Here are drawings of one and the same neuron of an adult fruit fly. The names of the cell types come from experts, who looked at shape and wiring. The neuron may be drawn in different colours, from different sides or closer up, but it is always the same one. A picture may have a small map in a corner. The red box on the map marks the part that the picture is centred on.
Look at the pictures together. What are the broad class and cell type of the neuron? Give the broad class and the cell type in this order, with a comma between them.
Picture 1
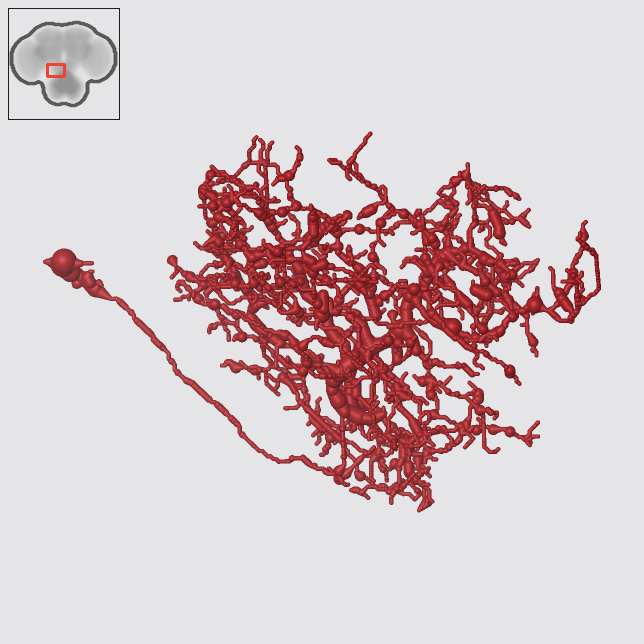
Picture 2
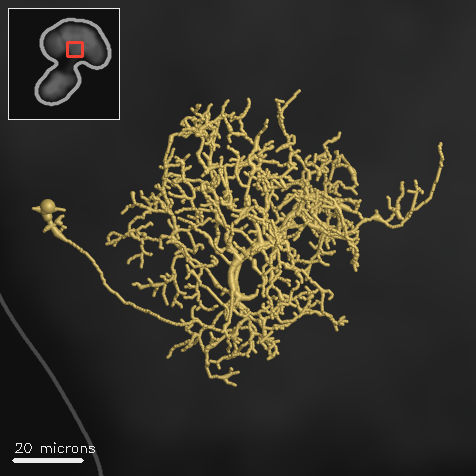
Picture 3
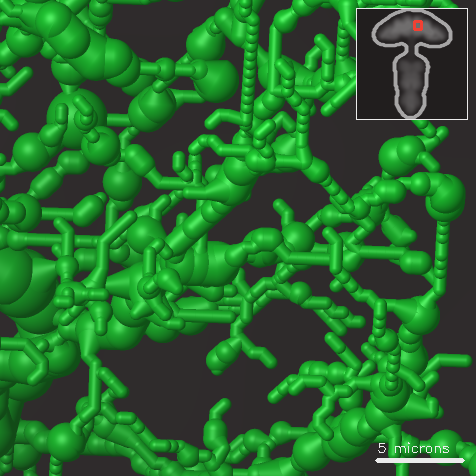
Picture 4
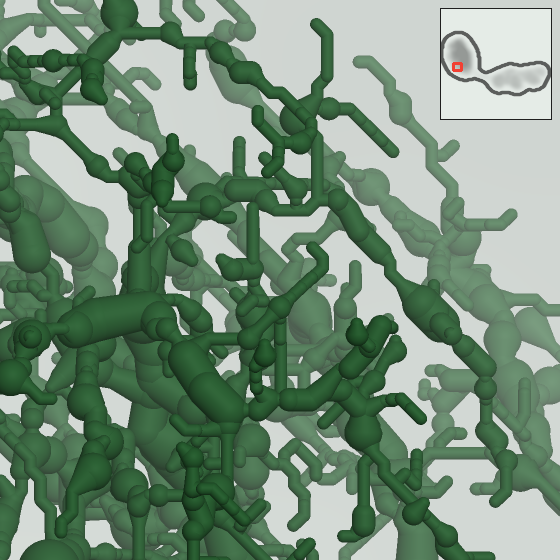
central-brain intrinsic neuron, GNG089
